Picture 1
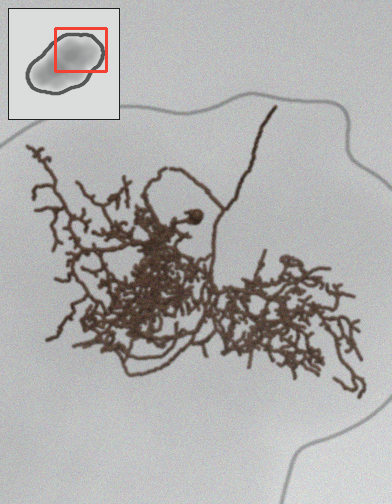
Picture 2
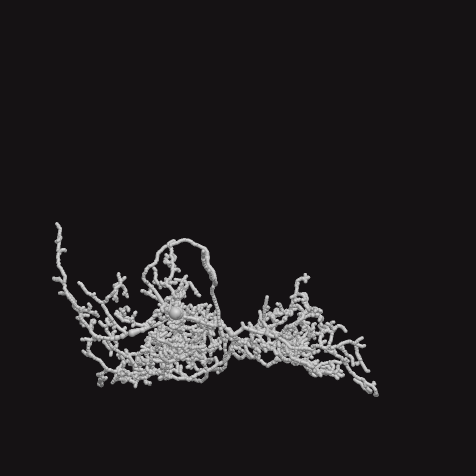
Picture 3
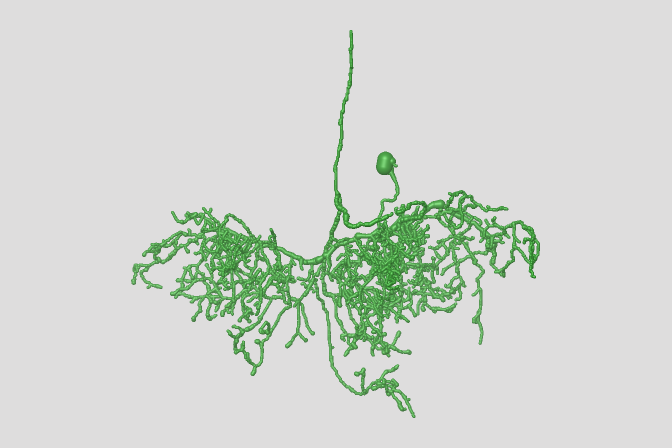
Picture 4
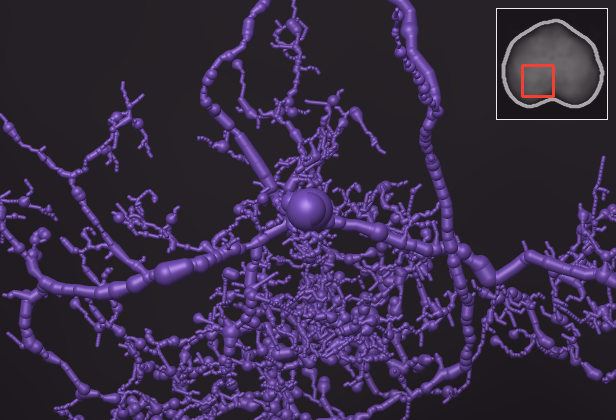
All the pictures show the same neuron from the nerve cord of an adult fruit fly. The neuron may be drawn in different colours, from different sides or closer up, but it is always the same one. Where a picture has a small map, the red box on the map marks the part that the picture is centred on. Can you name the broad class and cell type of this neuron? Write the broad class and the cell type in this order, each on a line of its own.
ascending neuron
ANXXX026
